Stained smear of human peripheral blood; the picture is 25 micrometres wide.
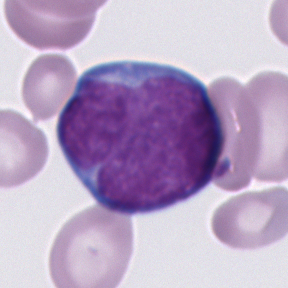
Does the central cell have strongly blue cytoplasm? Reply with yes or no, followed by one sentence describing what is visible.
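Yes. The cytoplasm is deep blue.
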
